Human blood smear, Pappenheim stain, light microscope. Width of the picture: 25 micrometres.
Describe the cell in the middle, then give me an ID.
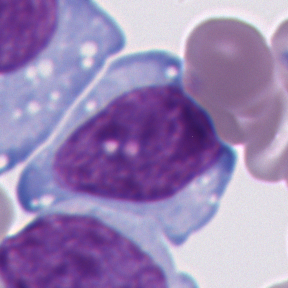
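See how the outline is angular, with fairly straight edges where it meets its neighbours. Near the middle of the nucleus there are two small pale spots lying side by side. The cytoplasm has a few small clear vacuoles scattered about, and no coloured granules at all. This one is a myeloblast.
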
